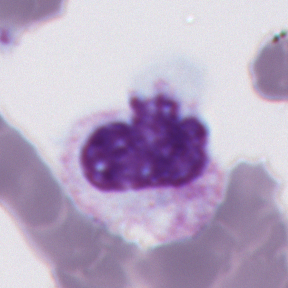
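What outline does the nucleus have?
Irregular and lobulated, with knobby bulges along its upper edge.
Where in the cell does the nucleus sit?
In the upper part, leaving a wider band of cytoplasm below it.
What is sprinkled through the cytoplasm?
Fine pink-red granules.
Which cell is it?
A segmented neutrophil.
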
